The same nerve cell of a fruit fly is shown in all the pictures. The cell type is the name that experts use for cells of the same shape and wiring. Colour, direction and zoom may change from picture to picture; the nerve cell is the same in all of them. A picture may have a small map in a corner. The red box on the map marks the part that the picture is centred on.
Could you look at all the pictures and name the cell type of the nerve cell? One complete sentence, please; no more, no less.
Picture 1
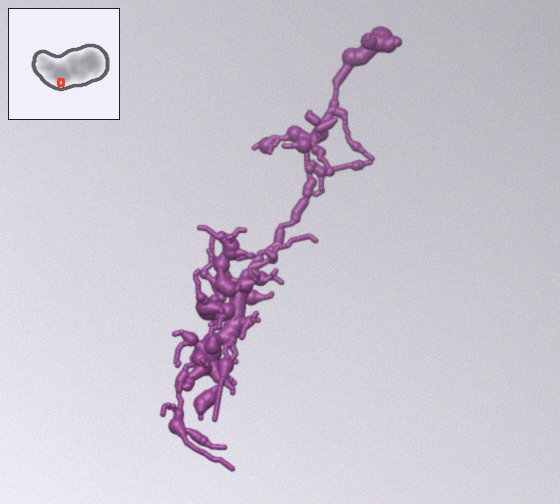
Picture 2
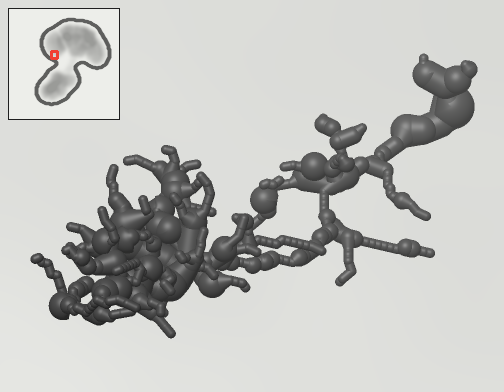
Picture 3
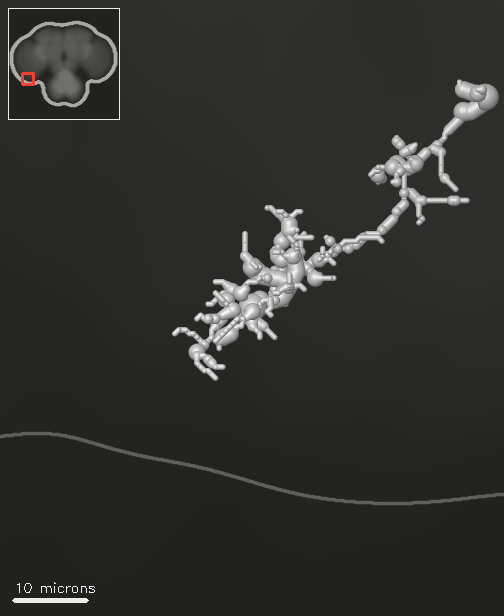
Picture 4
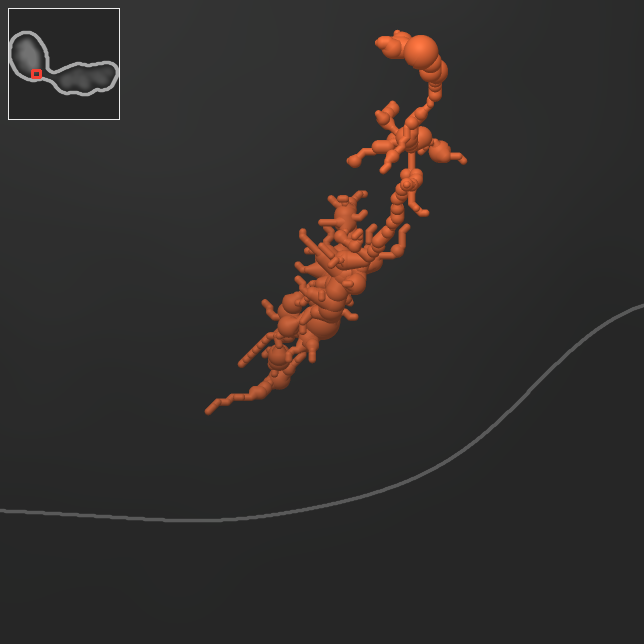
With respect to cell type, this nerve cell is Mi4.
